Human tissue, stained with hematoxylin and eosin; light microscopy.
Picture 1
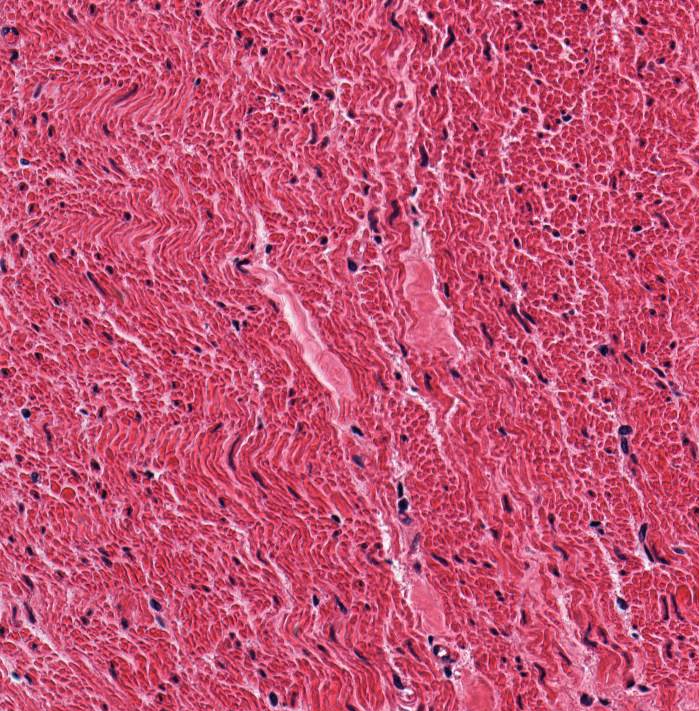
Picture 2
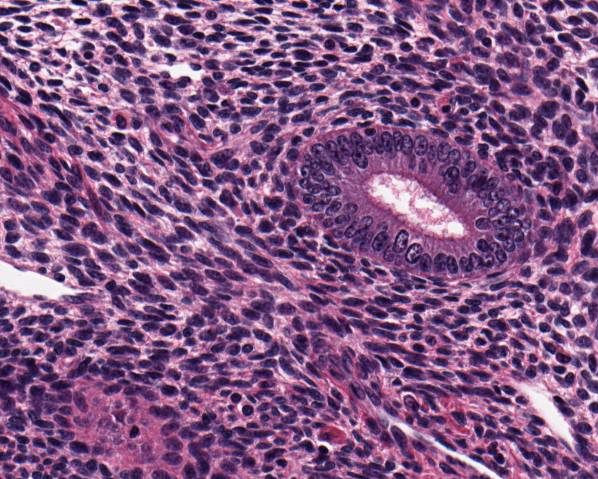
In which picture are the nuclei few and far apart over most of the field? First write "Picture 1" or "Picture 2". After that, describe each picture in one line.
Picture 1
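What picture 1 shows: Small dark blue nuclei lie sparsely scattered between the fibres, many of them elongated.
What picture 2 shows: The stromal cells have oval to spindle-shaped dark nuclei with scant cytoplasm and are closely packed.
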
